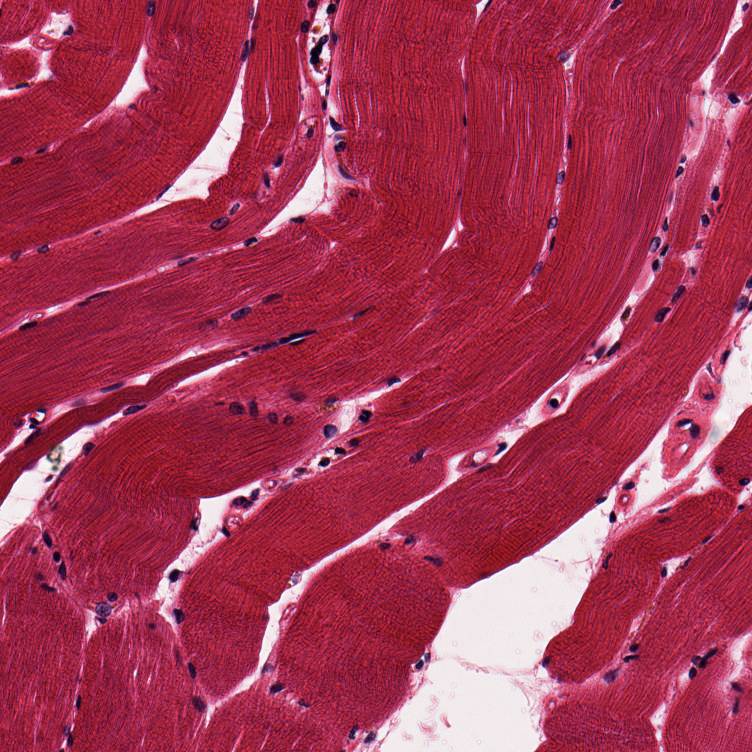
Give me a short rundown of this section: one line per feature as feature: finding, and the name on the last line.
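Arrangement: long, closely packed muscle fibres cut along their length
Nuclei: dark, elongated, along the fibre edges rather than central
Cytoplasm: deep, dense red with eosin
Between fibres: thin strands of pale connective tissue with scattered small nuclei
Name: skeletal muscle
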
